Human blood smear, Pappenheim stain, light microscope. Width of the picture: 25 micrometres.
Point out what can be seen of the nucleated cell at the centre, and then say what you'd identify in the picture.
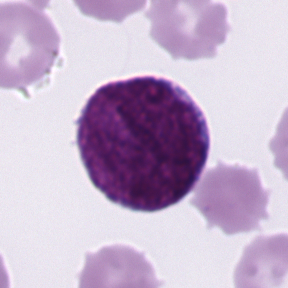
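Round cell, outline mostly smooth, about 12 micrometres across. Nucleus round, about 11 micrometres across, filling about 90% of the cell's area; stains deep purple throughout. Cytoplasm scarcely visible, at most a very thin rim. No distinct granules. Myeloblast.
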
